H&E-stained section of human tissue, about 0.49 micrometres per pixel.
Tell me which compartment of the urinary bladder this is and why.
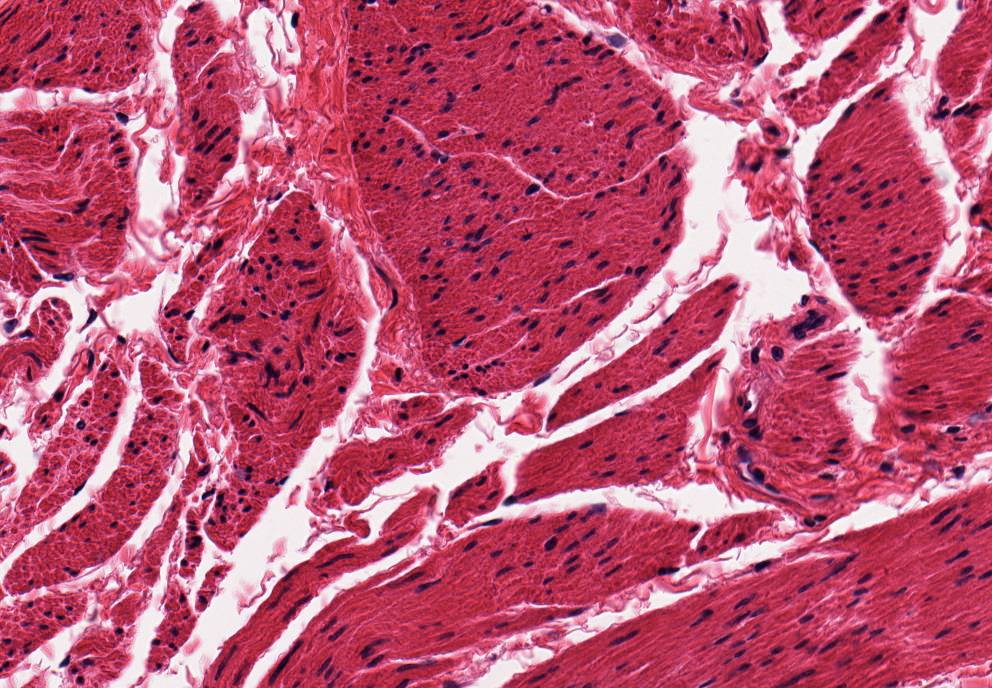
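The tissue is smooth muscle. Its bundles are cut at varying angles and separated from one another by pale clefts.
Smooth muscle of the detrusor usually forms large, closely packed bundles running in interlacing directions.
The cytoplasm stains a deep pink-red with eosin, and no regular cross-striations are seen.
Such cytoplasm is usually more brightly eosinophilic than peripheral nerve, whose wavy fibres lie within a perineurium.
In bundles cut lengthwise, the nuclei are elongated, slender and dark blue-purple.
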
